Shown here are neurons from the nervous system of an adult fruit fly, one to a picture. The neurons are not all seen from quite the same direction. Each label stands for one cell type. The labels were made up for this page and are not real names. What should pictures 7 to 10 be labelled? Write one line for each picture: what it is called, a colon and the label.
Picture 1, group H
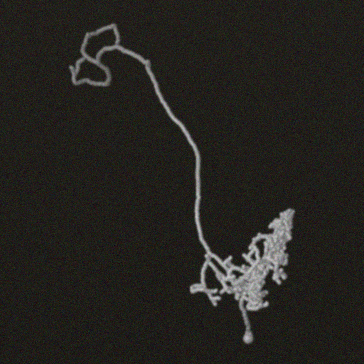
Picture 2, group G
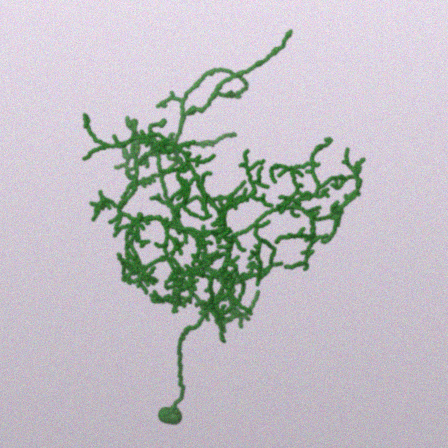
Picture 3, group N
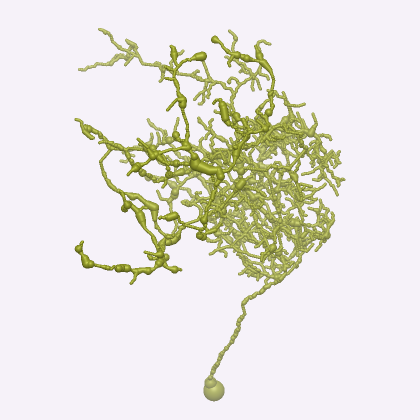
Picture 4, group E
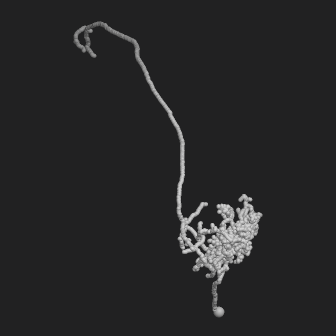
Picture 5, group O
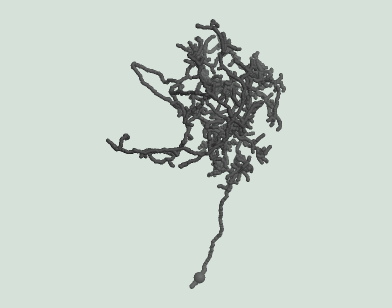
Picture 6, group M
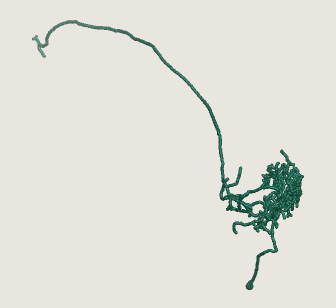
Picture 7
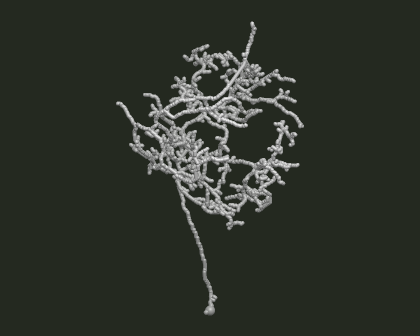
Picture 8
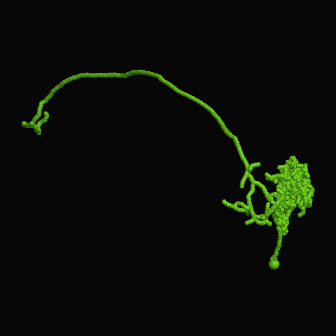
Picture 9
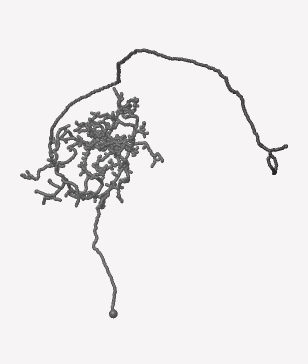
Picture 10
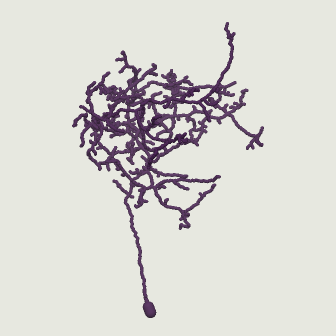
7: group G
8: group H
9: group M
10: group G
